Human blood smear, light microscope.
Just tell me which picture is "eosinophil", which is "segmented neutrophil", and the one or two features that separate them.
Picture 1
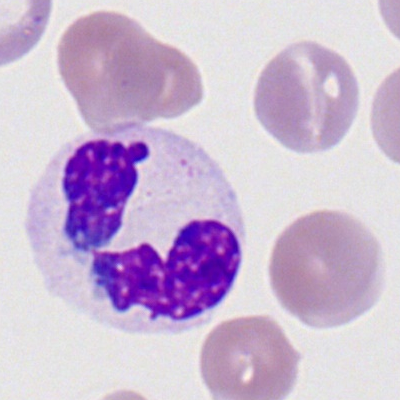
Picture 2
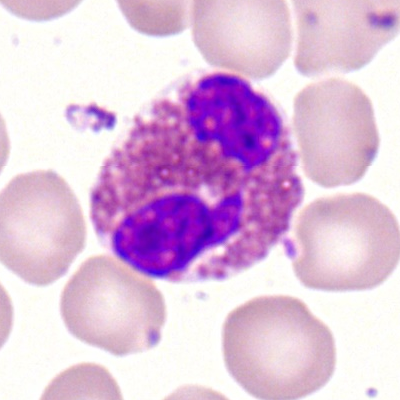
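Picture 1 is the segmented neutrophil, and picture 2 is the eosinophil. Looking at the granules first: in picture 1 they are fine and sparse, pinkish-purple, scattered through plentiful pale pinkish-lilac cytoplasm. In picture 2, the cytoplasm is instead packed with coarse round granules.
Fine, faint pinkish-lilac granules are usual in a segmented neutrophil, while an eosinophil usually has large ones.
Then the nucleus: in picture 2 it is divided into two lobes, one at the upper right of the cell and the other at the lower left.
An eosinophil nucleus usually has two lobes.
In picture 1, the nucleus lies mostly along the left and lower part of the cell, so the cytoplasm is wider at the upper right. The chromatin is where the two come closest: dark purple and clumped in both, coarse with paler gaps in picture 1, dense in picture 2, and with no nucleoli in either.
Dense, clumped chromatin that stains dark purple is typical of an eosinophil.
The segmented neutrophil's outline is roughly round, and a small clump of platelets lies just off the upper left edge of the eosinophil.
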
